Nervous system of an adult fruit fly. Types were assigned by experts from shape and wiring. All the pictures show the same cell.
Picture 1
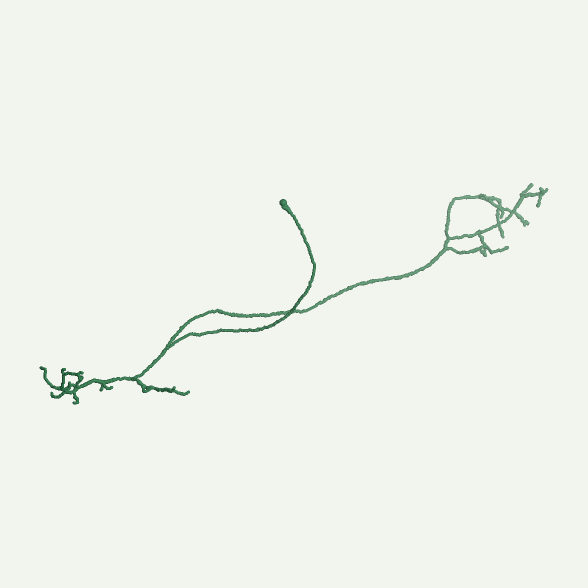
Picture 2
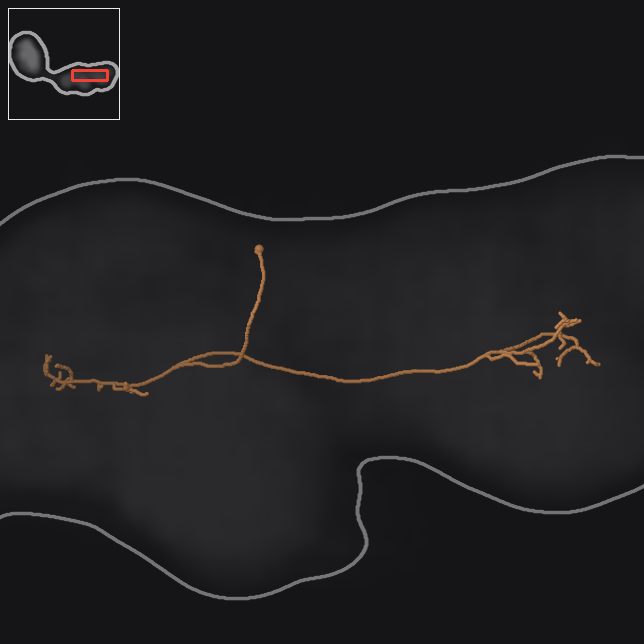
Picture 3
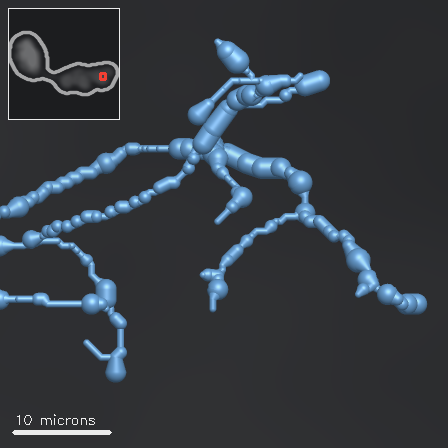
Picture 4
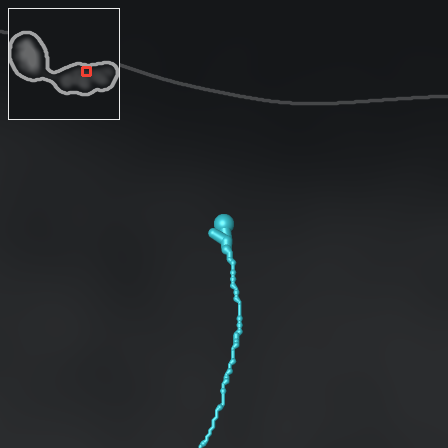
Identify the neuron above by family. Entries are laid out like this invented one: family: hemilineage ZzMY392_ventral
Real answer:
family: hemilineage 11A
